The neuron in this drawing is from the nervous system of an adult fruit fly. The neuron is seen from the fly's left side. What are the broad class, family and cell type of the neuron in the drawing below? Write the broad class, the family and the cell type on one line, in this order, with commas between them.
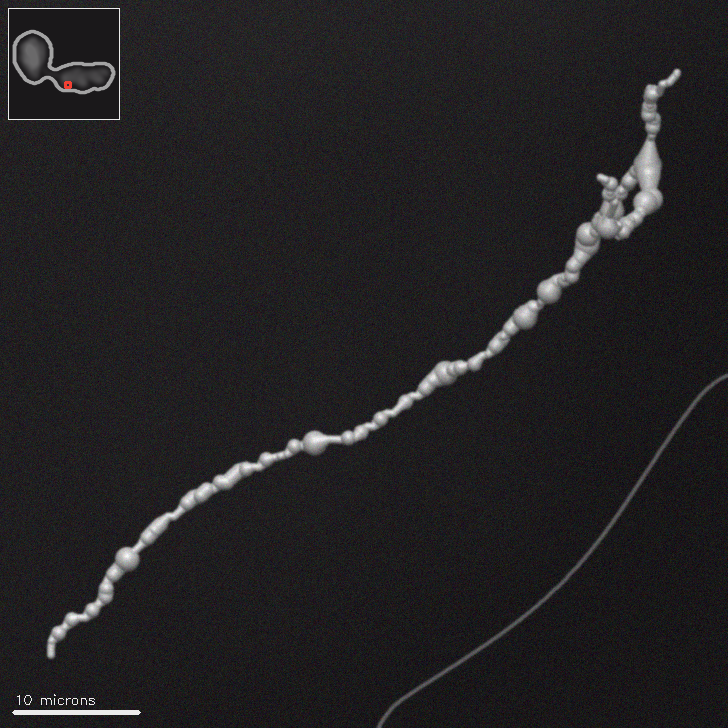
sensory neuron entering the nerve cord, class mechanosensory tactile, SNta39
